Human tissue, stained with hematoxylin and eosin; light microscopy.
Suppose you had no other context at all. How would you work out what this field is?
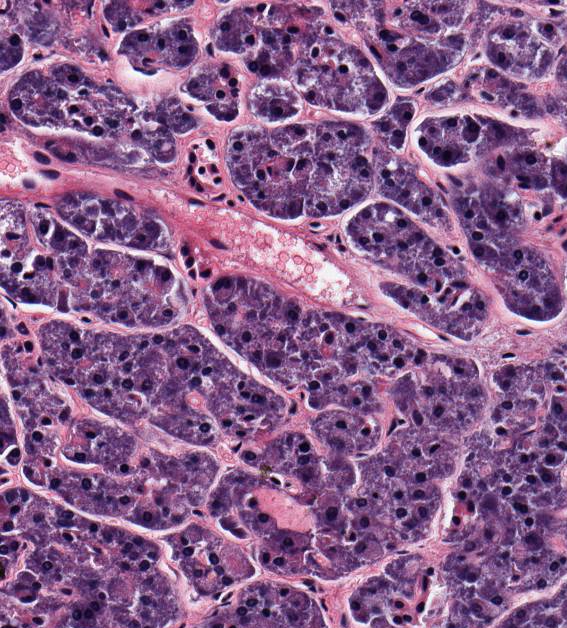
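Exocrine pancreas is what fills most of it. Cells sit packed in rounded nests throughout, with thin pink fibrous septa between them. Their cytoplasm is granular purple and their nuclei small, round and dark.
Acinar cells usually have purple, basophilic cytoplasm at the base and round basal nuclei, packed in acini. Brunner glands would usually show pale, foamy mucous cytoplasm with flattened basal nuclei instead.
A thin-walled vessel holding red blood cells also runs diagonally from upper left to middle right.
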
